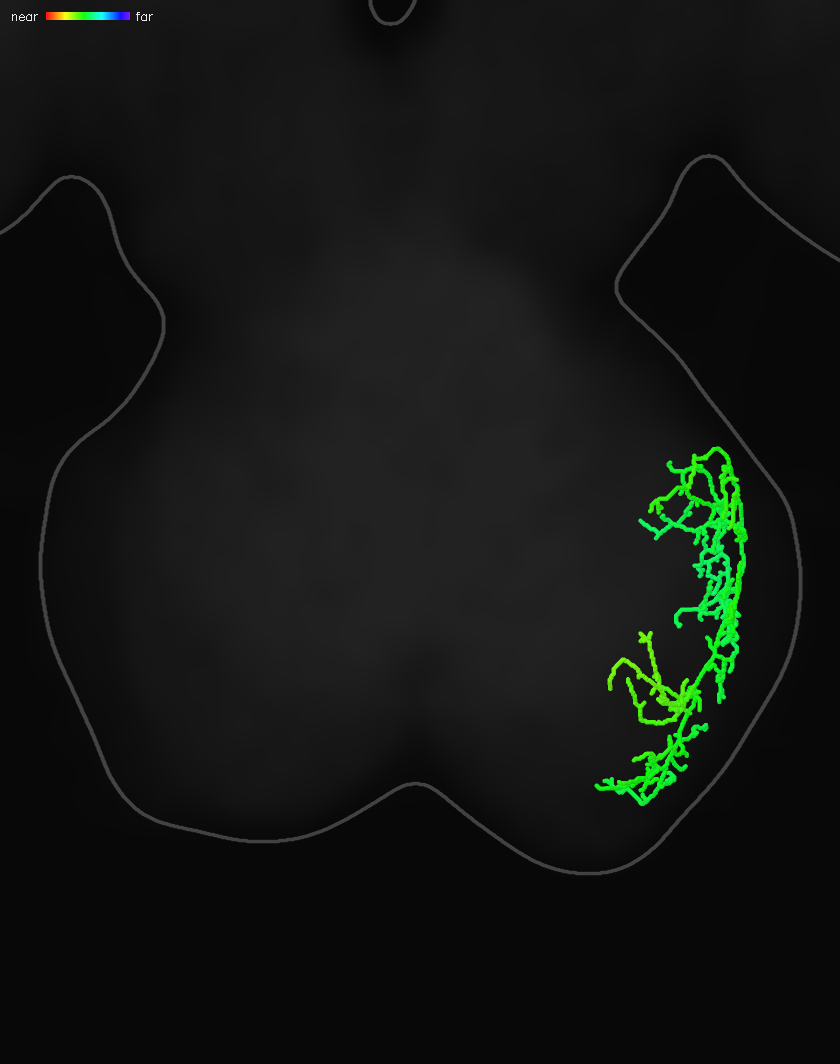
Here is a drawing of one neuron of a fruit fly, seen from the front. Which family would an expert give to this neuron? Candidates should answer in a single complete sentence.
The family that includes this neuron is hemilineage 13A.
